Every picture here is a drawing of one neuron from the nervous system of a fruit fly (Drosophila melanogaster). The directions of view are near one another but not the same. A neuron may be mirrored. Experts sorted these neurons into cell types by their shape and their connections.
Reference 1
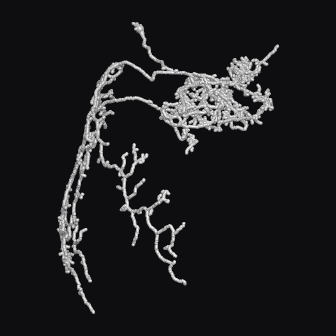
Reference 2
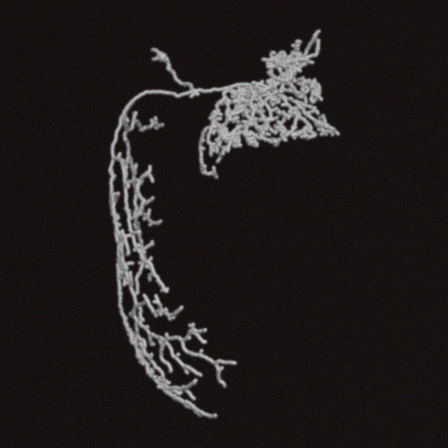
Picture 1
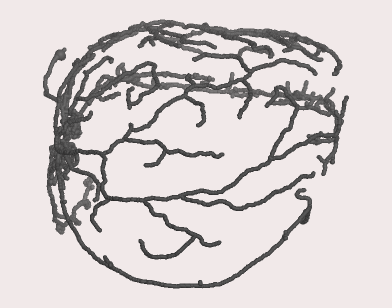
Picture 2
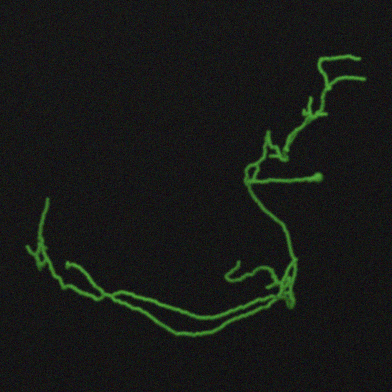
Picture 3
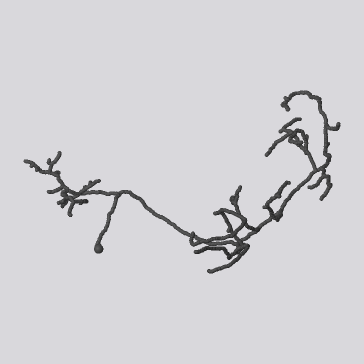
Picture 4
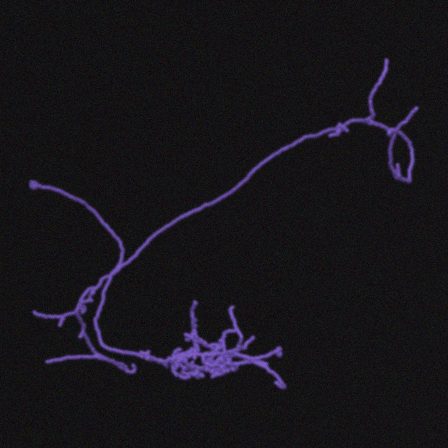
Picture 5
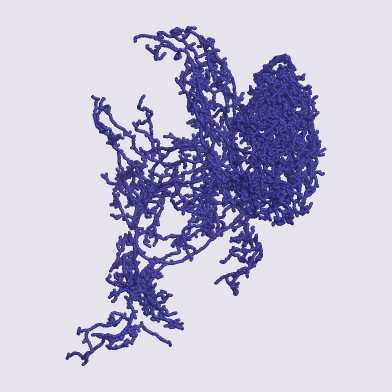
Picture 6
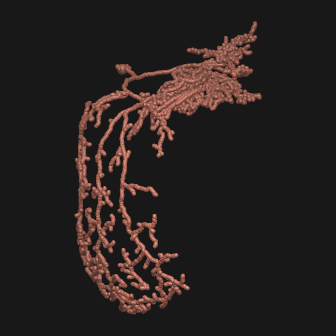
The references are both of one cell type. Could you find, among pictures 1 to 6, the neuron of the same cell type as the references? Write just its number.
6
